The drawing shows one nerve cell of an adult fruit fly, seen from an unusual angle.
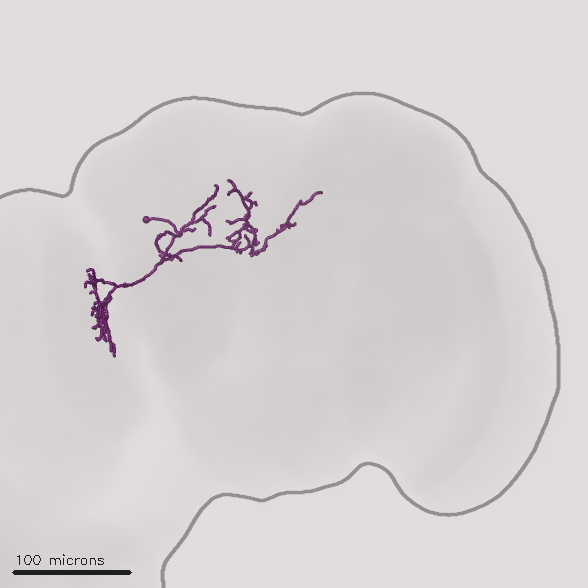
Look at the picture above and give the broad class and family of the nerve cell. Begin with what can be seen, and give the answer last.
Its cell body lies on the left of the picture. By the scale bar it is about 200 microns wide in this view. This is a visual projection neuron. Its family is hemilineage PSp3.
